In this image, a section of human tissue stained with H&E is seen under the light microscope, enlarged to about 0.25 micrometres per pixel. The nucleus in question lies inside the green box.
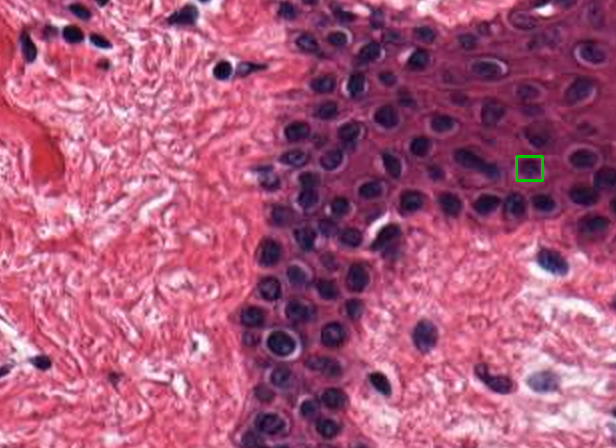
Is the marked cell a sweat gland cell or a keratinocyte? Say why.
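This is a keratinocyte. The nucleus is round to slightly oval and about the same size as the nuclei of the neighbouring cells. The cell sits in a tightly packed sheet of similar cells, a short distance above the lowest row of nuclei, where the sheet borders the looser pink fibres beneath it.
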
